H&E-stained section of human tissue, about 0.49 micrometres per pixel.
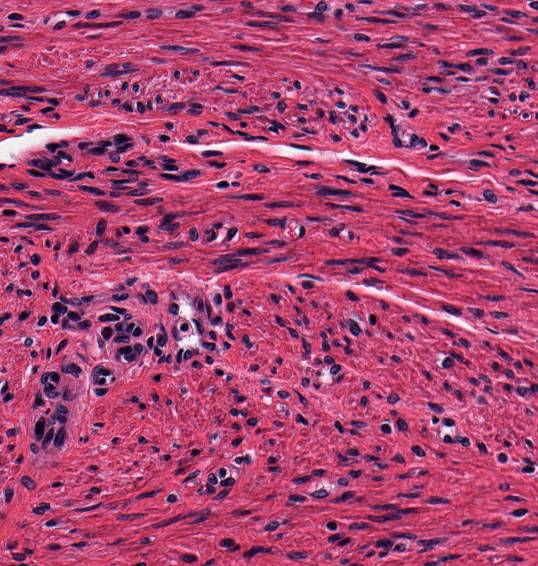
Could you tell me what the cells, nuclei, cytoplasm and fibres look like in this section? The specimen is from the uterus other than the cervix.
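Spindle-cell nuclei are elongated and darkly haematoxylin-stained. Cytoplasm and intercellular tissue are strongly eosinophilic and finely fibrillar. A small cluster toward the lower left has larger, rounder, more vesicular nuclei than the surrounding spindle cells. Some round nuclei in the lower half have a small clear halo.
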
